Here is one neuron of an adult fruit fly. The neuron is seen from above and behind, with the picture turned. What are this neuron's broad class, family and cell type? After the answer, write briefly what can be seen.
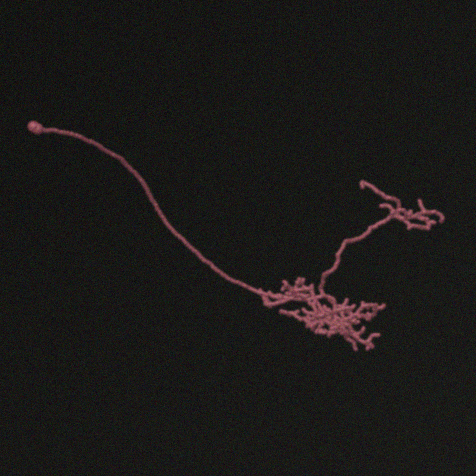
It is a nerve-cord intrinsic neuron. The family is hemilineage 06A. The cell type is IN06A108. The cell body is at the upper left of the picture. As drawn here it is wider than it is tall.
